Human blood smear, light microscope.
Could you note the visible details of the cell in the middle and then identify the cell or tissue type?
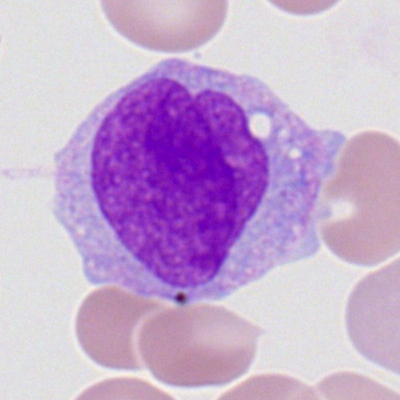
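A deep notch at the top of the nucleus gives it a folded look. The cytoplasm has a fine, dusty granular texture, with a few clear vacuoles at the upper right. On the right side, the cytoplasm forms a short blunt projection. The cell is a monocyte.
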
